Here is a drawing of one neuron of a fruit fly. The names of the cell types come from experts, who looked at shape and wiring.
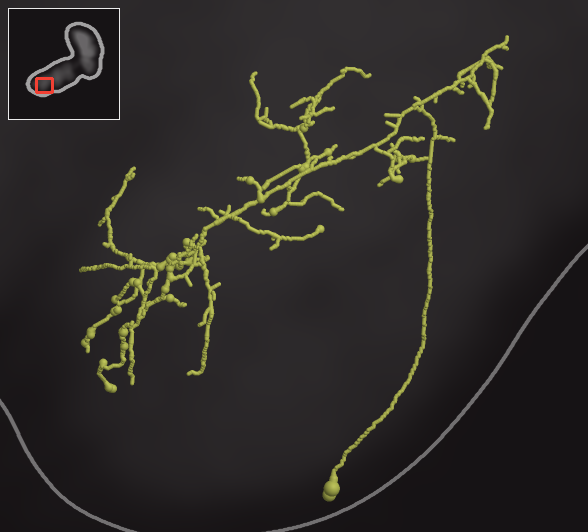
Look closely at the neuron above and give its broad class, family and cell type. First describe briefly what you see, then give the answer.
It is in the nerve cord and does not reach the brain. The cell body is at the bottom of the picture. The picture shows dozens of branch ends. Its broad class is nerve-cord intrinsic neuron. Its family is hemilineage 08A. Its cell type is IN08A047.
